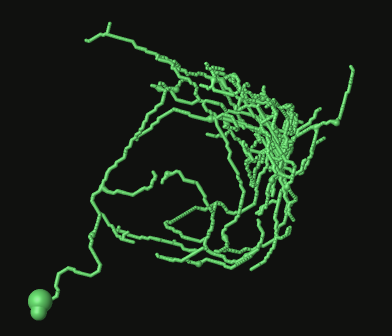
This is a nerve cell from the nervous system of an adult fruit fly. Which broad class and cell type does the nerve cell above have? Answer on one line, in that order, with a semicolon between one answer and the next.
nerve-cord intrinsic neuron; INXXX295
